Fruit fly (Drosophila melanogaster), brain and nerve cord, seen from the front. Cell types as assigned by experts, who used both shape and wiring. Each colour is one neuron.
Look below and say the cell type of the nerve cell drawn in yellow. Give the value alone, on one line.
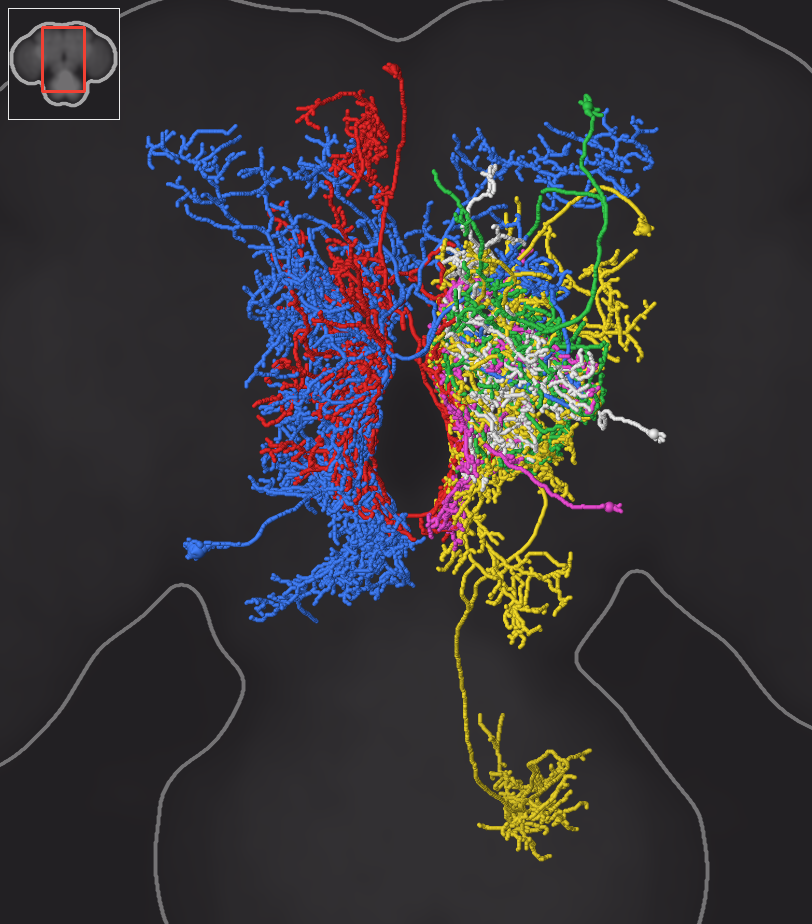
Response: DNa11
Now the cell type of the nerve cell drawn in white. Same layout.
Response: VES010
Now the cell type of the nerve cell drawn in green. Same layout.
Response: LAL015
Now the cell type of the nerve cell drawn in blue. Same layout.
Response: VES041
